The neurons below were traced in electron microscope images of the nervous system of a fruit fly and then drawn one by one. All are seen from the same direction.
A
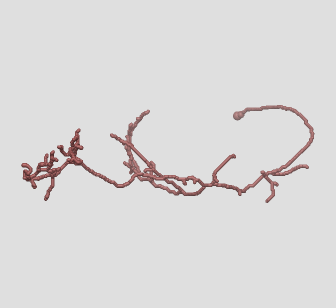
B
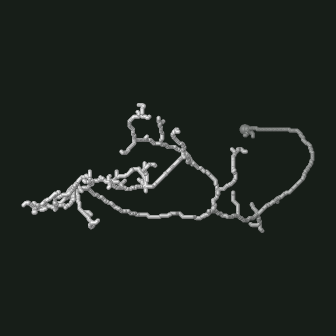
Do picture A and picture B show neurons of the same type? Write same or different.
different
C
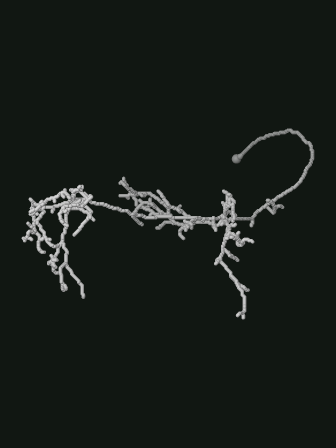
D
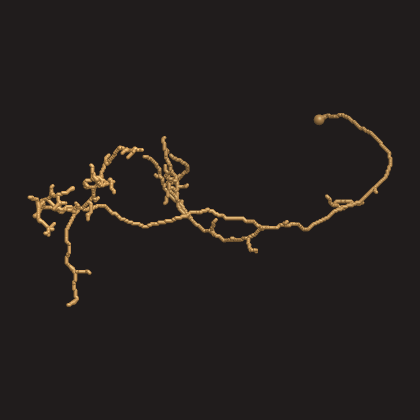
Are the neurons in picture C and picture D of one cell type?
different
